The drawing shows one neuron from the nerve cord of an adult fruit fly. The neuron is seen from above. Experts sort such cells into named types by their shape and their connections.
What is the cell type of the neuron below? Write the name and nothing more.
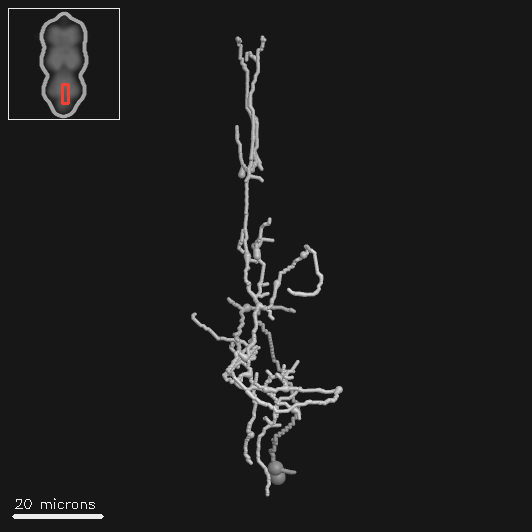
IN02A064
